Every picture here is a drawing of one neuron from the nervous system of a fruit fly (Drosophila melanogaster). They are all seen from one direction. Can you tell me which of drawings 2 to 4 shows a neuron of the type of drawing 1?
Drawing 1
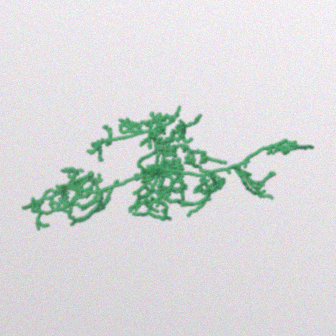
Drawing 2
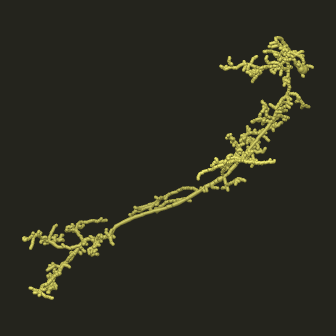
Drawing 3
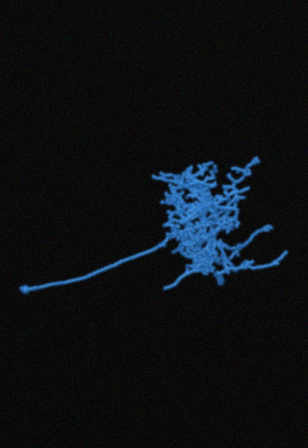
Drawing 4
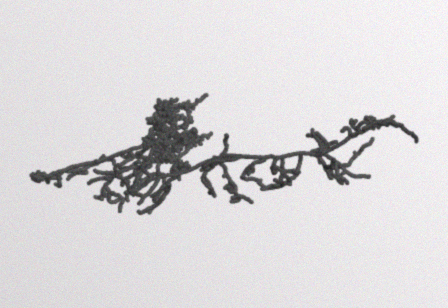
4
